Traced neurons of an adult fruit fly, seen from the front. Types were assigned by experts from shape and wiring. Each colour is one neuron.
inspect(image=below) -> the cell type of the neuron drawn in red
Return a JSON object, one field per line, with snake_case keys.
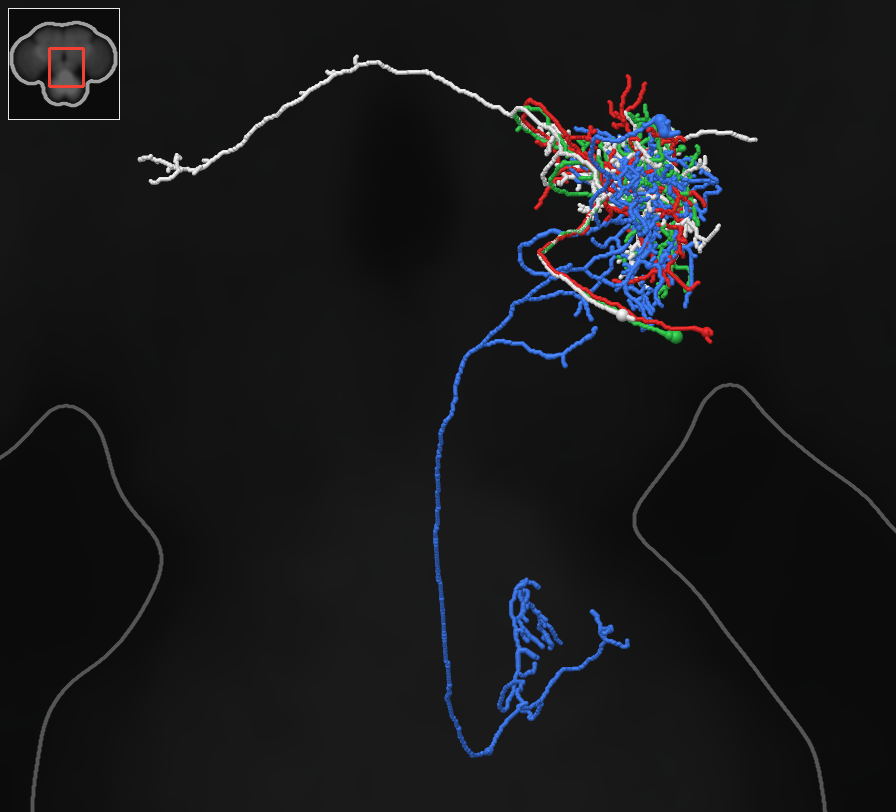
{
 "cell_type": "PS074"
}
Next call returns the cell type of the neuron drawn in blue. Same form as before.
{
 "cell_type": "DNb03"
}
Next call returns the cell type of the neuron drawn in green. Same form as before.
{
 "cell_type": "PS072"
}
